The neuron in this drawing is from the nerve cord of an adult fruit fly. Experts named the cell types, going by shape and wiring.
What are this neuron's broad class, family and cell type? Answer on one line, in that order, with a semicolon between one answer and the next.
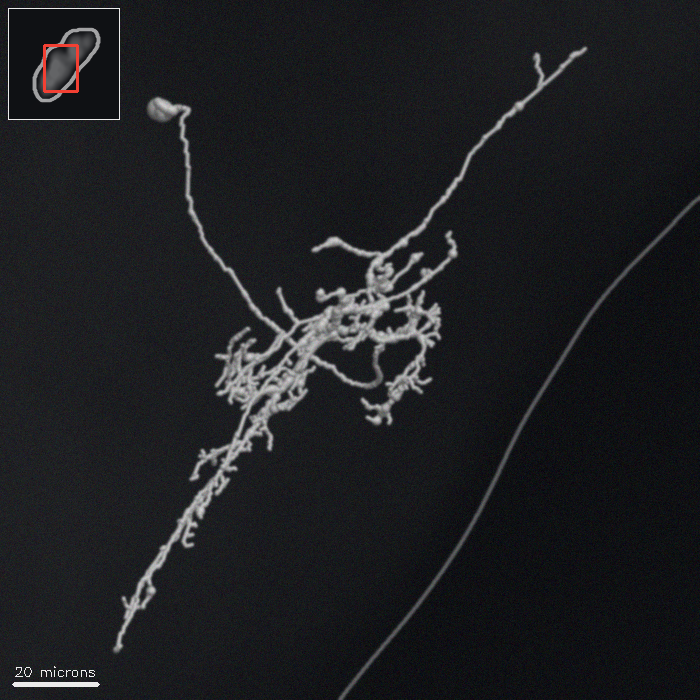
nerve-cord intrinsic neuron; hemilineage 06A; IN06A065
